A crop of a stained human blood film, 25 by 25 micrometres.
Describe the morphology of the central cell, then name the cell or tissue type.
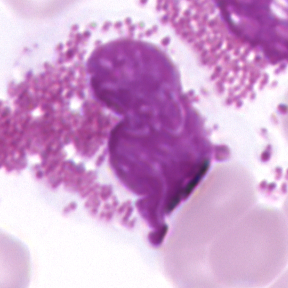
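This cell has no intact border, and its purple-magenta granules are spread loosely around the nucleus, most of them lying to its left. No nucleoli are visible in the nucleus. What you are looking at is an eosinophil.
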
